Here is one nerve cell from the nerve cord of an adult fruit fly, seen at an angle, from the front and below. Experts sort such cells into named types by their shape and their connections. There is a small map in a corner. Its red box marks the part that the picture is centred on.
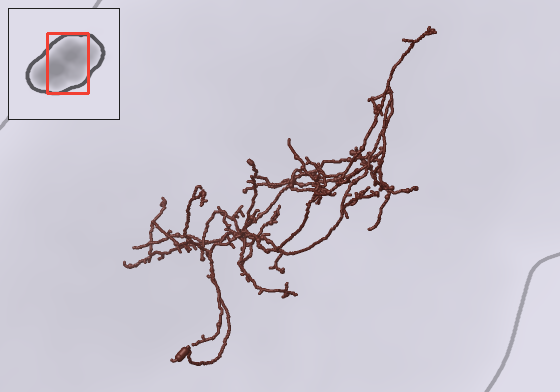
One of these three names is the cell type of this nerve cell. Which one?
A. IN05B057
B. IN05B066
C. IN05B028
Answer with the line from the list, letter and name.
B. IN05B066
